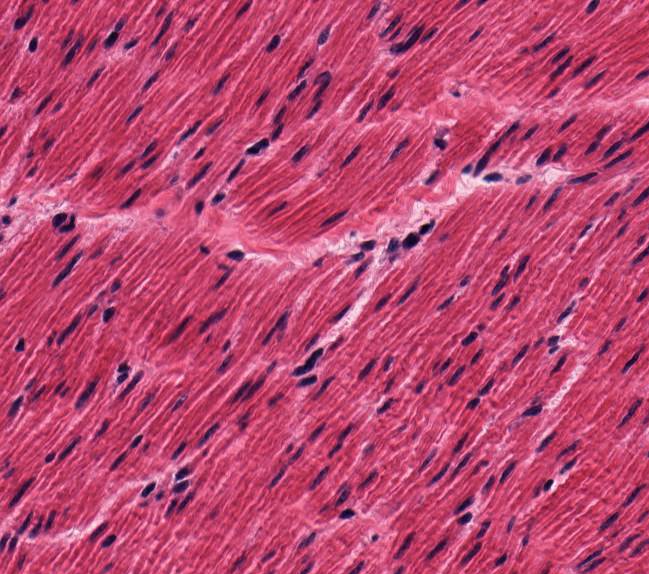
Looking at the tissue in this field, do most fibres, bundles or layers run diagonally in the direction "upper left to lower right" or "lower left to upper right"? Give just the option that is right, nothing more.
Lower left to upper right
